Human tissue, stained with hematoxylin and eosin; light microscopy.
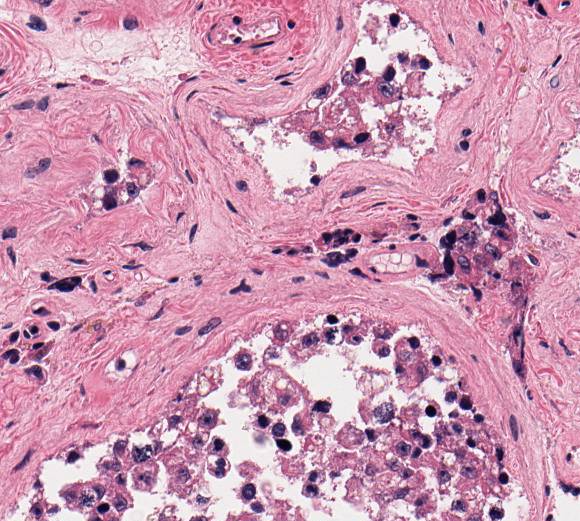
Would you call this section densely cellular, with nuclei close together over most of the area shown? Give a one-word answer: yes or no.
No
